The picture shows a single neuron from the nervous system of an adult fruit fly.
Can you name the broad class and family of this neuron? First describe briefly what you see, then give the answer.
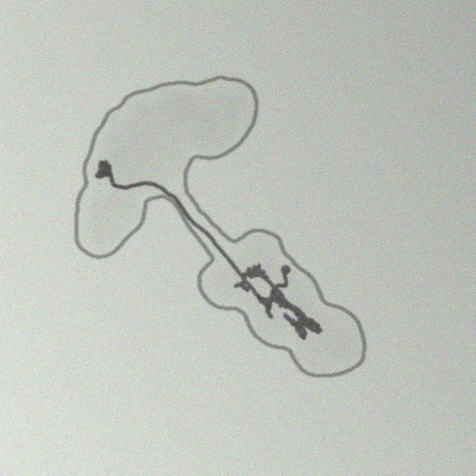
It runs through the neck, between the brain and the nerve cord. The cell body is in the middle of the picture. Its broad class is ascending neuron. The family is hemilineage 08B.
